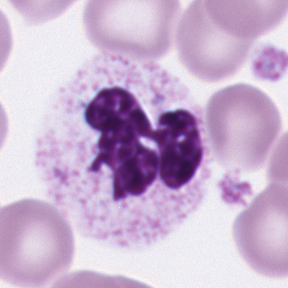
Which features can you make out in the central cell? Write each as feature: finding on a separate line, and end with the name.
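Nuclear lobes: the left one larger than the right
Chromatin: dense and dark purple
Nucleoli: none visible
Granules: distinct, pinkish-red, scattered throughout the cytoplasm
Name: segmented neutrophil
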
